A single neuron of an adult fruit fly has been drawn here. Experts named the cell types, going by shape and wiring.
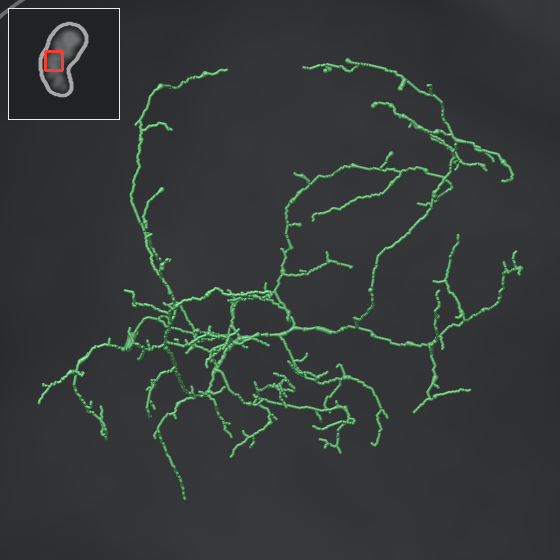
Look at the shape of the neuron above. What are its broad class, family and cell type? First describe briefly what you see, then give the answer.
The cell body is on the left of the picture. Dozens of branch ends can be seen. This is a nerve-cord intrinsic neuron. Its family is hemilineage 04B. It is of cell type IN04B073.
